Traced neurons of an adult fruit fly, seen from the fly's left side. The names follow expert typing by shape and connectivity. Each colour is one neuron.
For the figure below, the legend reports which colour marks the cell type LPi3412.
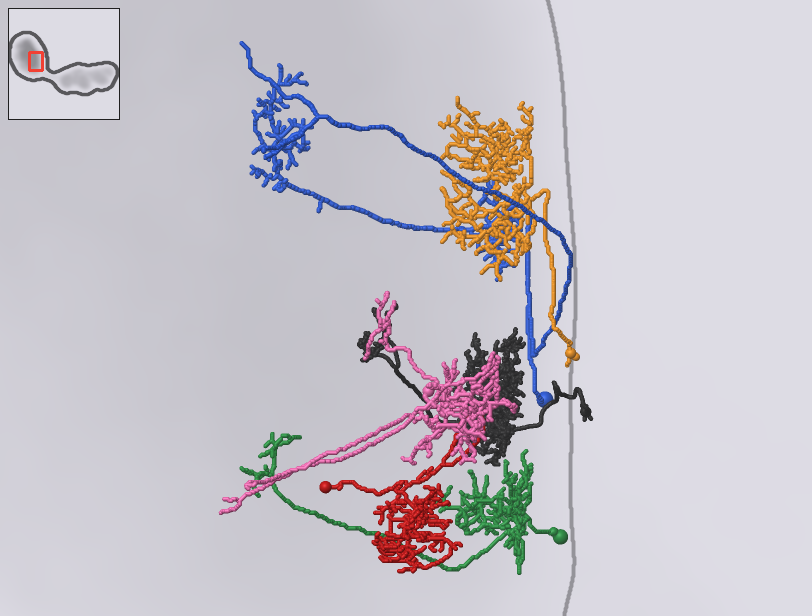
orange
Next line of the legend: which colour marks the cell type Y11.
pink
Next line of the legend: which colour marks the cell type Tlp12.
green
